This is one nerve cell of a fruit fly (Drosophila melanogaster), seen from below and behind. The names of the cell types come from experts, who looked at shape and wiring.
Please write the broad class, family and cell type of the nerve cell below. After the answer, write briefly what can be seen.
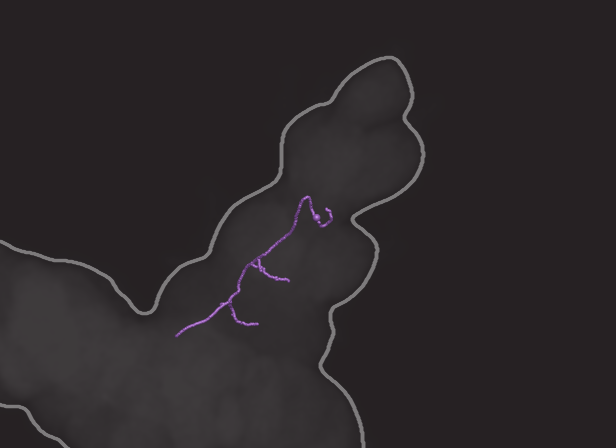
This is a sensory neuron entering the nerve cord. Its family is called class mechanosensory proprioceptive. It is of cell type SNpp18. In this view it is about as wide as it is tall.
